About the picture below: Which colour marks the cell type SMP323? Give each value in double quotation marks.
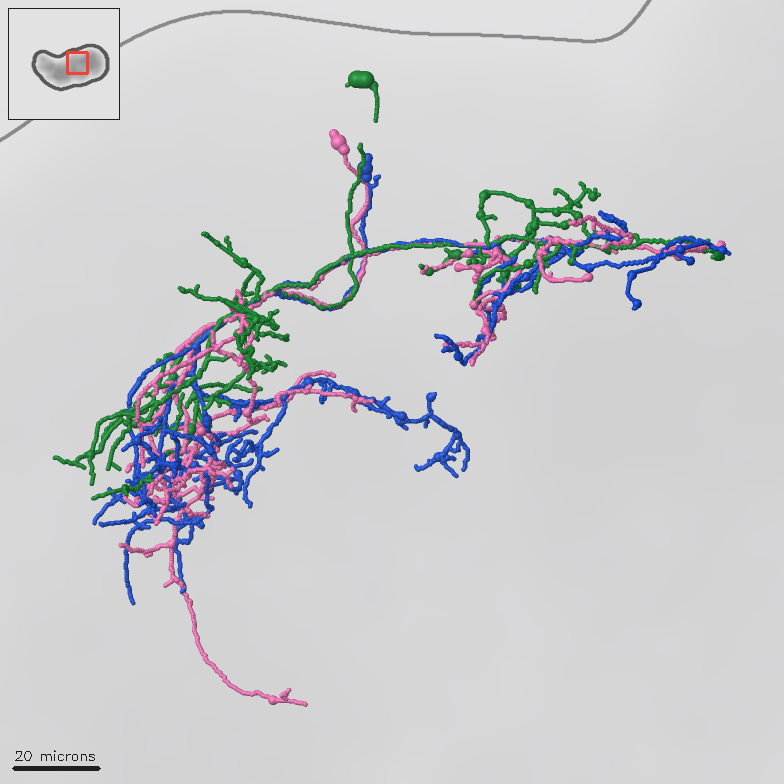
"blue"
